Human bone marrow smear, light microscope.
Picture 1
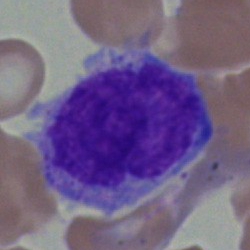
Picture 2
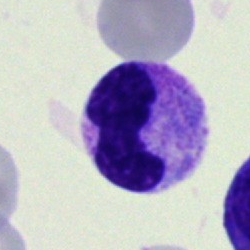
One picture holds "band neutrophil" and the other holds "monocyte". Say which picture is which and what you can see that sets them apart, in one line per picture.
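Picture 1 shows a monocyte: No distinct granules are seen in the cytoplasm.
Picture 2 shows a band neutrophil: Fine granules fill the cytoplasm.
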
